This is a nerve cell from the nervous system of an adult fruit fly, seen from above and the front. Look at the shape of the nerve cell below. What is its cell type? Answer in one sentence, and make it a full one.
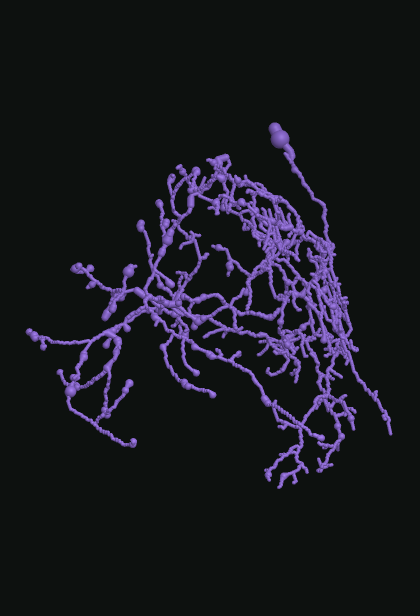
The neuron here falls under cell type IN13B017.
